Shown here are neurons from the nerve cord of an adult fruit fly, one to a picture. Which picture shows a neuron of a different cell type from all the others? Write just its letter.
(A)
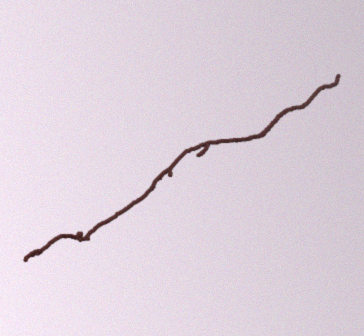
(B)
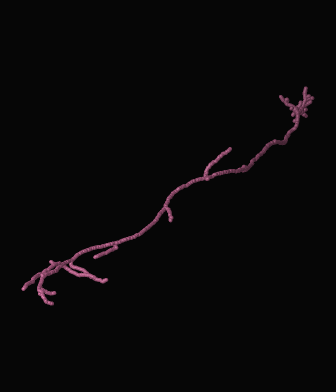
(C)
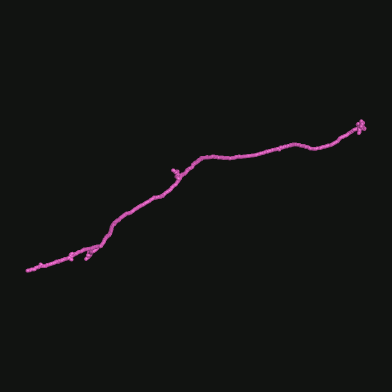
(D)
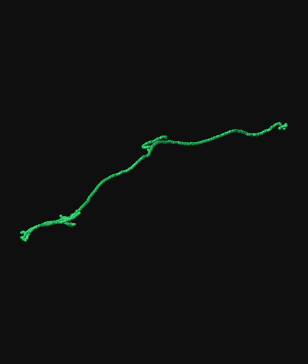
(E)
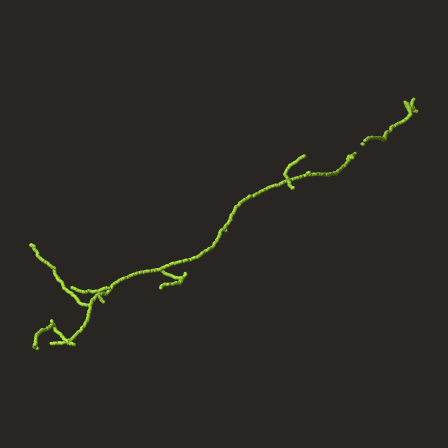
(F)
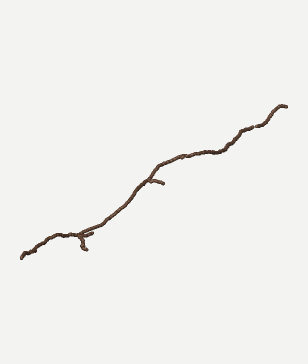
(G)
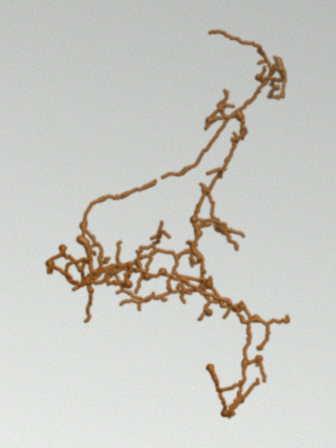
G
